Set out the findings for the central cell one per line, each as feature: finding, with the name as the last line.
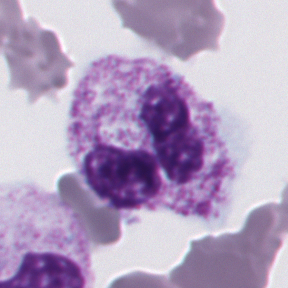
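Nuclear lobes: two
Lobe position: lower and right parts of cell
Granules: pinkish-purple, crowding the cytoplasm
Granule spread: nearly to cell edge
Name: segmented neutrophil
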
